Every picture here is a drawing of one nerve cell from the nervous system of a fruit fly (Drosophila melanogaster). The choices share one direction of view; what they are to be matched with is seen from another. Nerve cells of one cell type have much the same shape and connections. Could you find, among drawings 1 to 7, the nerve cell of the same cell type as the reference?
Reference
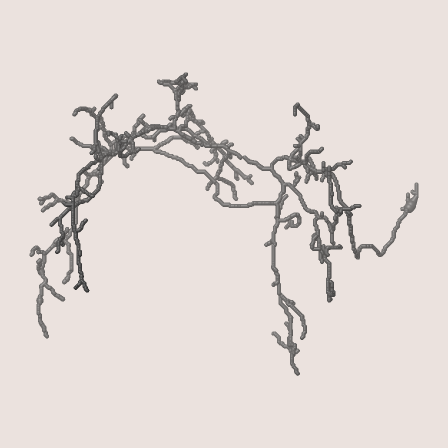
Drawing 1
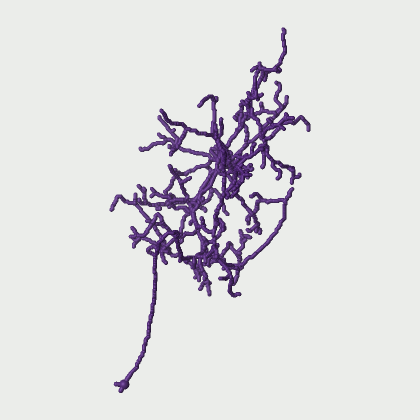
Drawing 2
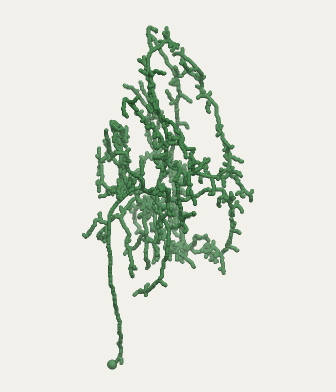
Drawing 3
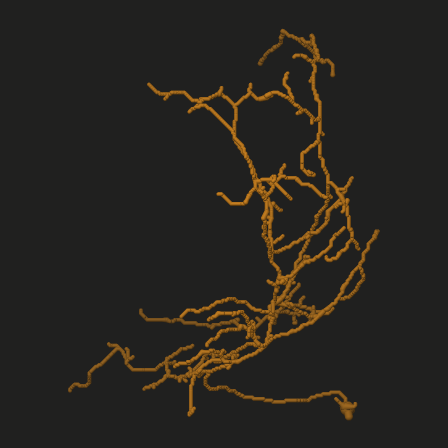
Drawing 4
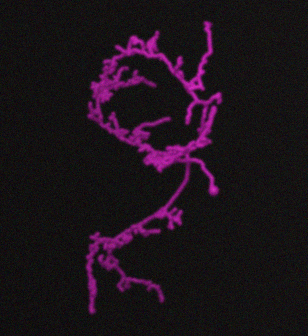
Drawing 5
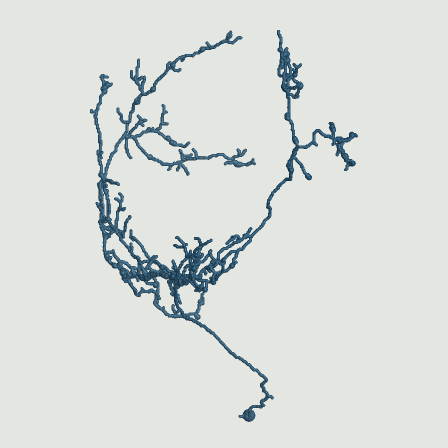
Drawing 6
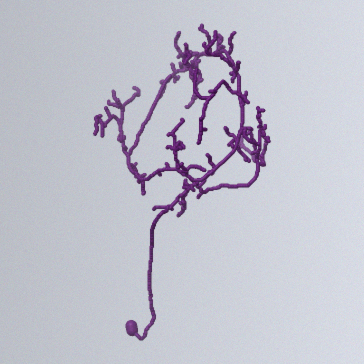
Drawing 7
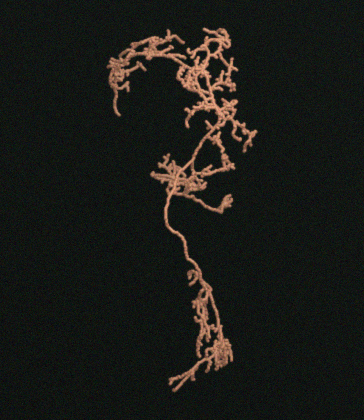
Drawing 3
